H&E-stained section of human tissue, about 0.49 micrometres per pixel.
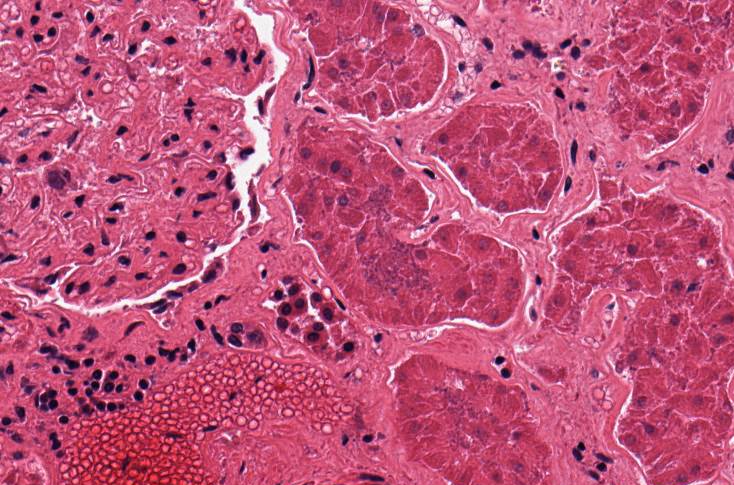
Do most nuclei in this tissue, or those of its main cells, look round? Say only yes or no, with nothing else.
Yes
